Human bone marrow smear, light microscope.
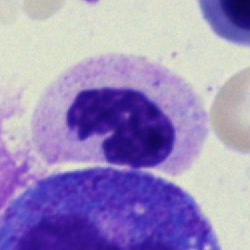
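Band neutrophil: the nucleus lies in the lower half of the cell rather than in its centre. Chromatin is dark purple and coarsely clumped, and no nucleoli are visible. The cell outline is round to slightly oval and smooth.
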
